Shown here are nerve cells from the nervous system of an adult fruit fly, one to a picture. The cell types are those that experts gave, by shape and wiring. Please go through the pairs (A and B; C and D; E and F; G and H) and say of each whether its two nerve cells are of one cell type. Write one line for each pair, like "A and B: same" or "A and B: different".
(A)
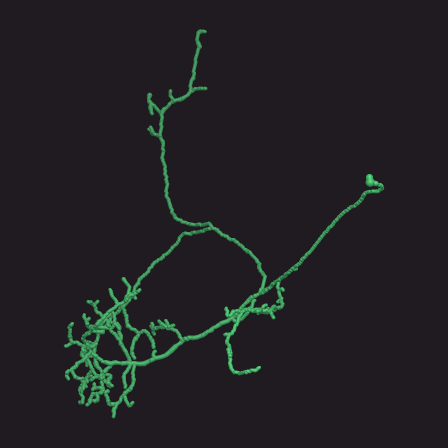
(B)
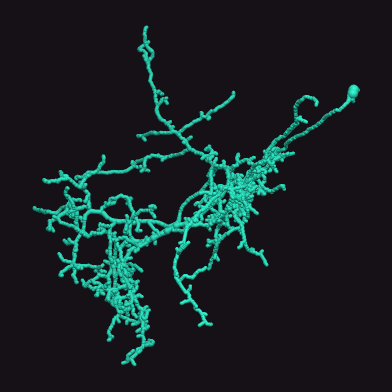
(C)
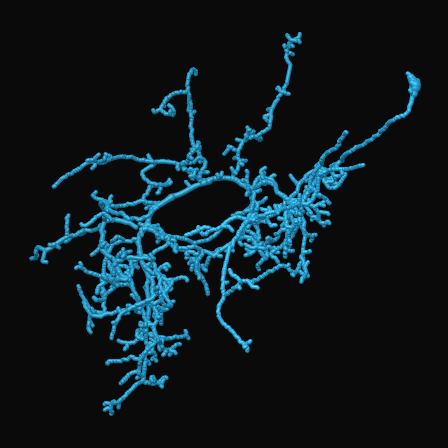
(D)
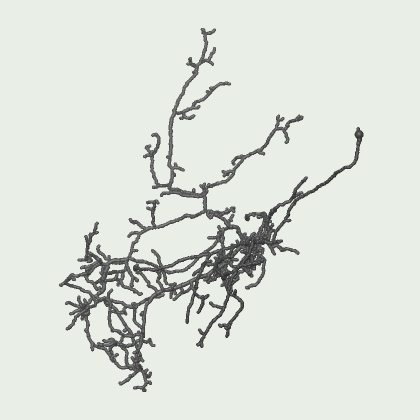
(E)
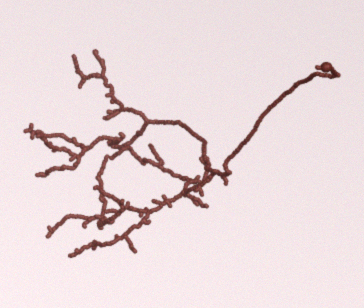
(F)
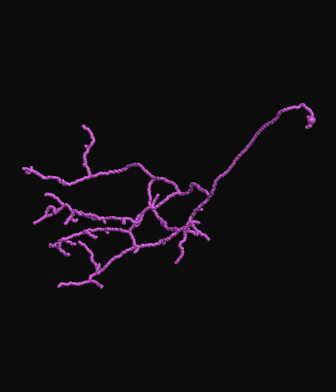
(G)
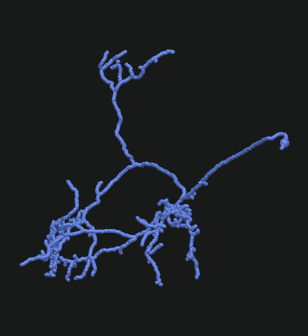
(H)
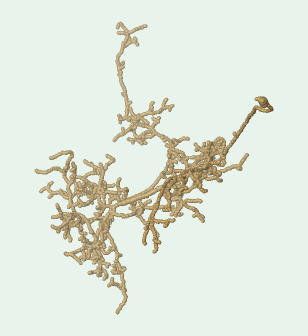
A and B: different
C and D: same
E and F: same
G and H: different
